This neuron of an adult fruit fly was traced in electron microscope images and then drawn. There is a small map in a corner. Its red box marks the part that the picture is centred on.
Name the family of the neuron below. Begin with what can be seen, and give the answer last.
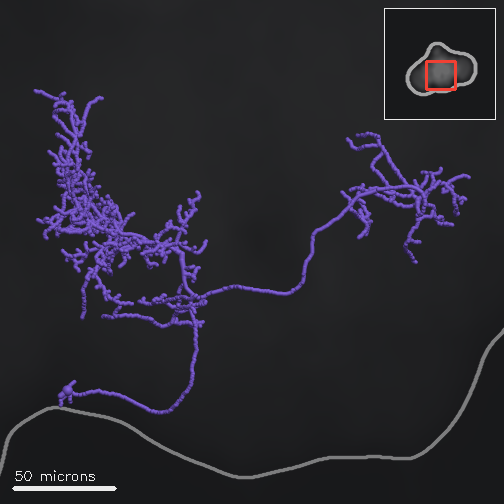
The cell body is at the lower left of the picture. By the scale bar it is about 200 microns wide in this view. Dozens of branch ends can be seen. This is a central-brain intrinsic neuron. The family is hemilineage LB7.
